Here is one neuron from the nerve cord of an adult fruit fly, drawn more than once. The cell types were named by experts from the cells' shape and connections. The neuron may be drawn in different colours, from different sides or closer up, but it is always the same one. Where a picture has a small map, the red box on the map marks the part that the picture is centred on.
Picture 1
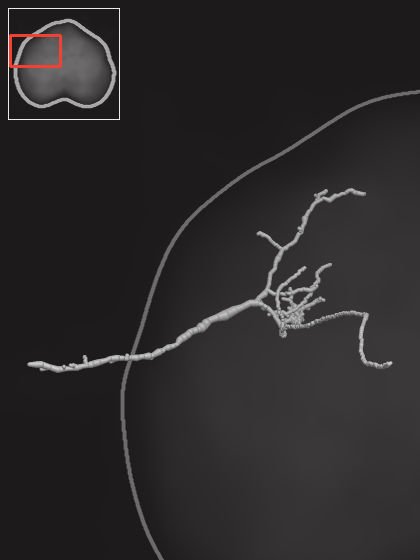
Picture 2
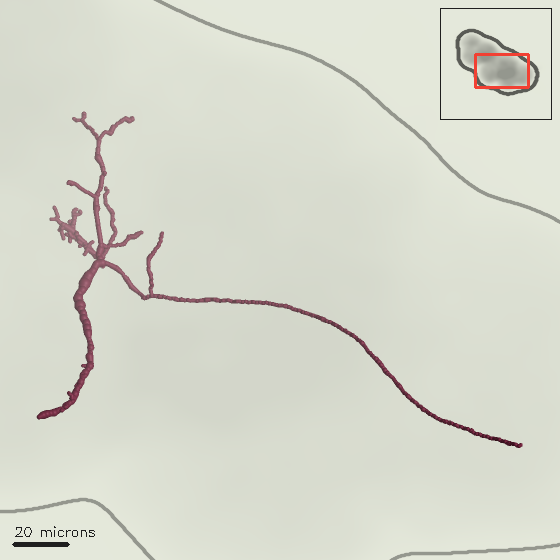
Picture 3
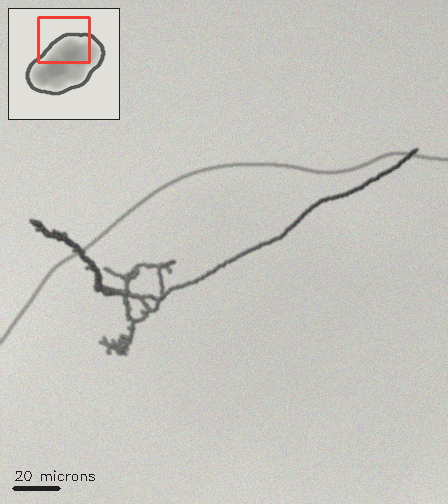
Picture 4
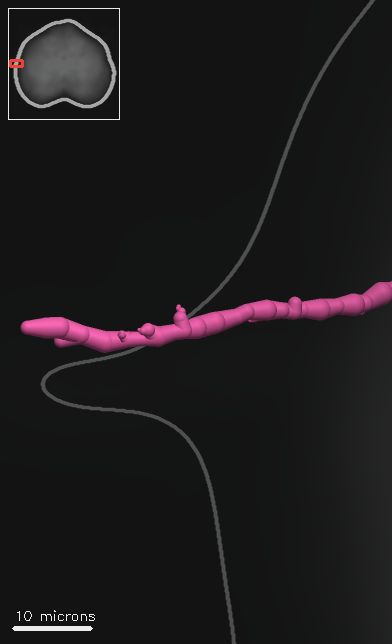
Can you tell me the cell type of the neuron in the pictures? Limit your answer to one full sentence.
This neuron is a member of the SApp20 cell type.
